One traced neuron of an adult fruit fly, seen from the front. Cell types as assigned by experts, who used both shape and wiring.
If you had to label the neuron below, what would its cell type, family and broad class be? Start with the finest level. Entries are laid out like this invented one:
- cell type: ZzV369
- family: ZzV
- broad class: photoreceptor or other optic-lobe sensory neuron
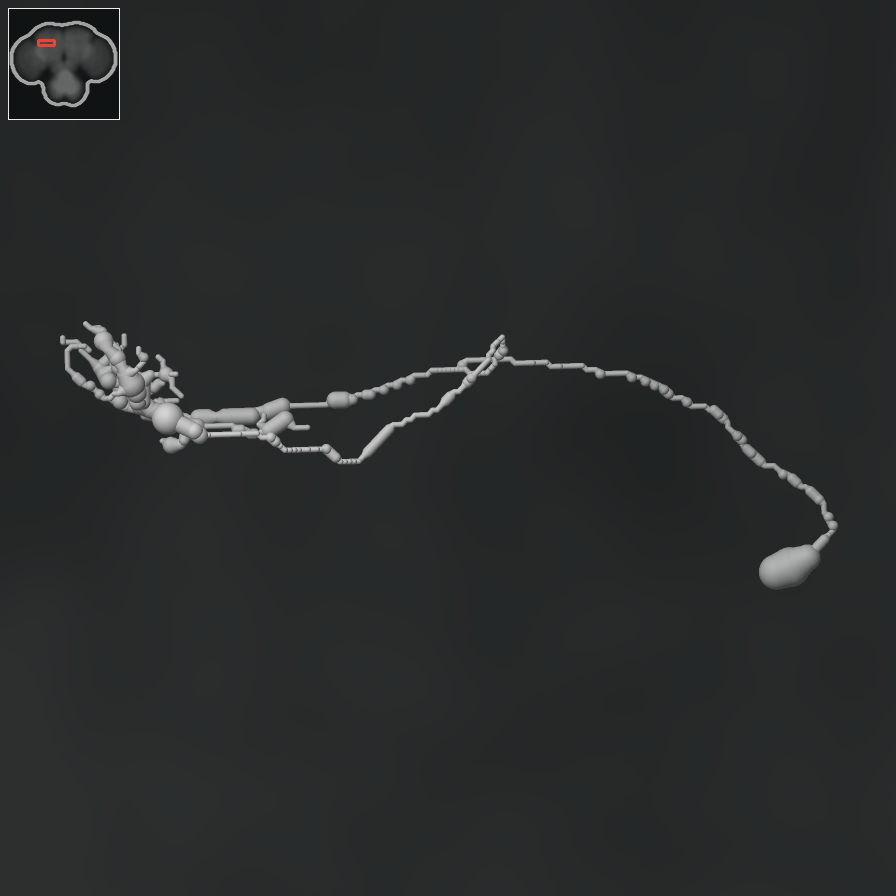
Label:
- cell type: TuBu02
- family: hemilineage AOTUv4_dorsal
- broad class: central-brain intrinsic neuron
